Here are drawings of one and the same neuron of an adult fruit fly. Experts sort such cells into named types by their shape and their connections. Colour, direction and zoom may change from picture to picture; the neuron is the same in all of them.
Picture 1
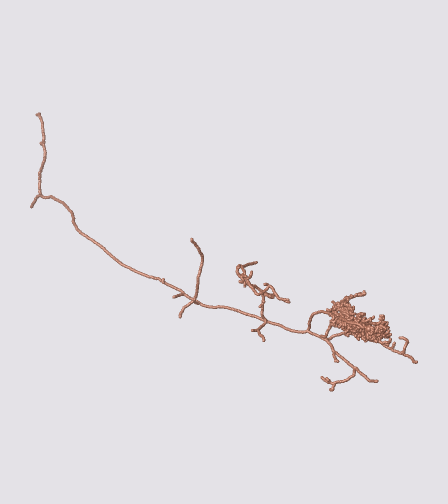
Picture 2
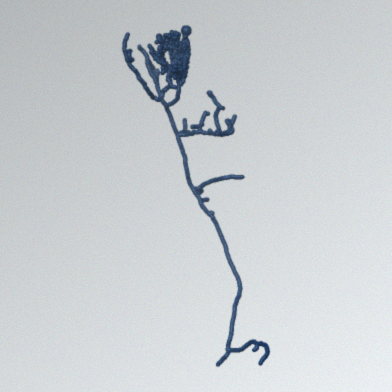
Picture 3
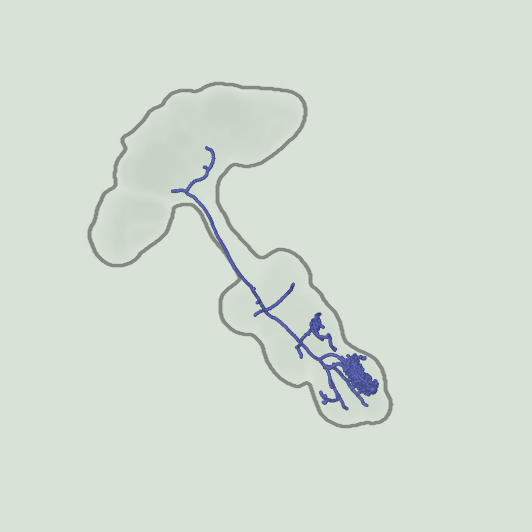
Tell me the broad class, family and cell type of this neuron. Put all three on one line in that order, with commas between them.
ascending neuron, hemilineage 07B, AN07B005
